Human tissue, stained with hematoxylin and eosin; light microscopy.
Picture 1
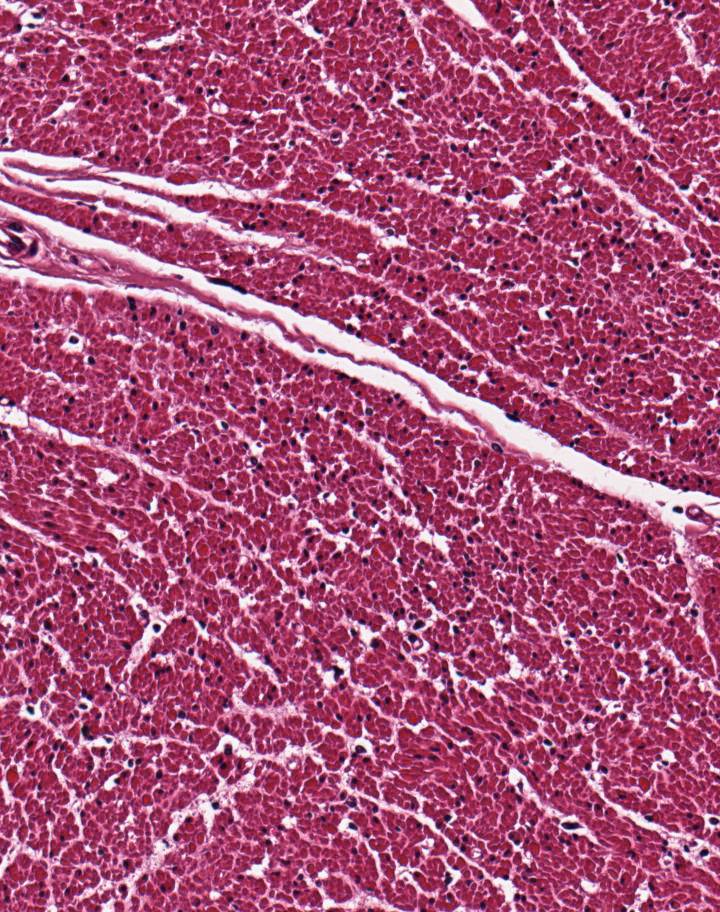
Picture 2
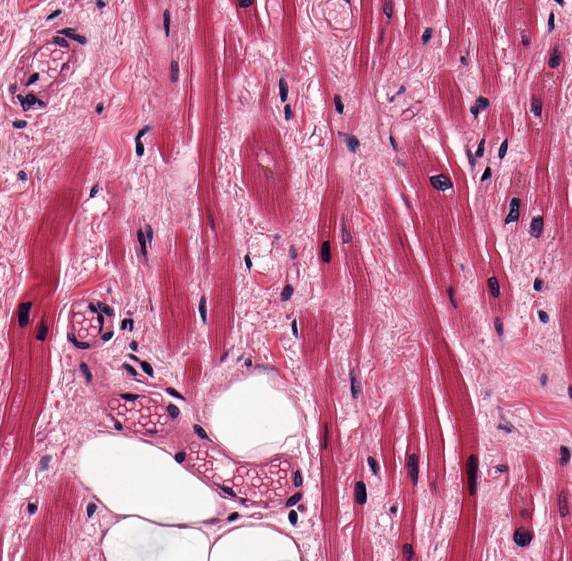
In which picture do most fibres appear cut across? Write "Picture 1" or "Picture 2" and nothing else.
Picture 1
